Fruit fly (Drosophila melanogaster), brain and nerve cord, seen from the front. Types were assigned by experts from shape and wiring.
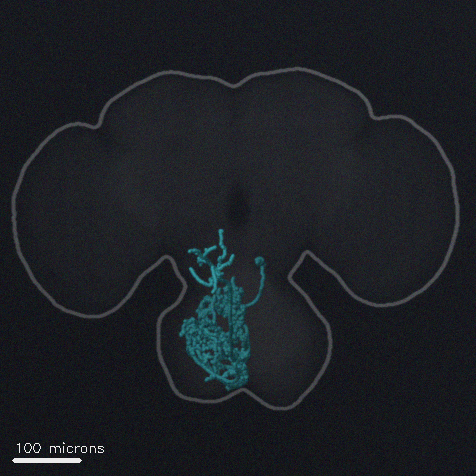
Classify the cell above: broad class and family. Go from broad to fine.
ascending neuron; hemilineage 01A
